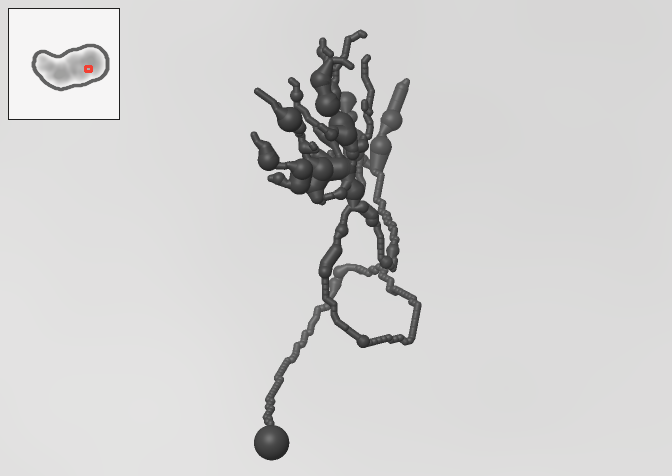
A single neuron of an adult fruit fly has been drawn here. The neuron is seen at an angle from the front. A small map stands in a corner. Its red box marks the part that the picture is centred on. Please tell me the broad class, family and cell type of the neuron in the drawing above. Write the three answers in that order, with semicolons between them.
optic-lobe intrinsic neuron; T; T5b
